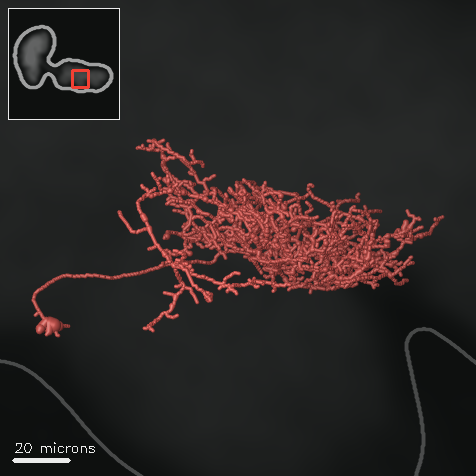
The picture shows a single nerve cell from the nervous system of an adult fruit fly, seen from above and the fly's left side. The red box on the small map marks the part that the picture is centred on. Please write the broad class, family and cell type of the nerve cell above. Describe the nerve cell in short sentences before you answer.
It lies in the nerve cord. By the scale bar it is about 150 microns wide in this view. The picture shows dozens of branch ends. Its broad class is nerve-cord intrinsic neuron. The family is hemilineage 13B. It is of cell type IN13B021.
